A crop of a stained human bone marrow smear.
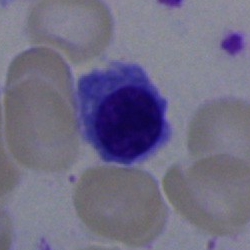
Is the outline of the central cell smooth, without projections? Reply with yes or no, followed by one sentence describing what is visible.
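No. The cell outline is irregular, with small blunt bumps along its edge.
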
